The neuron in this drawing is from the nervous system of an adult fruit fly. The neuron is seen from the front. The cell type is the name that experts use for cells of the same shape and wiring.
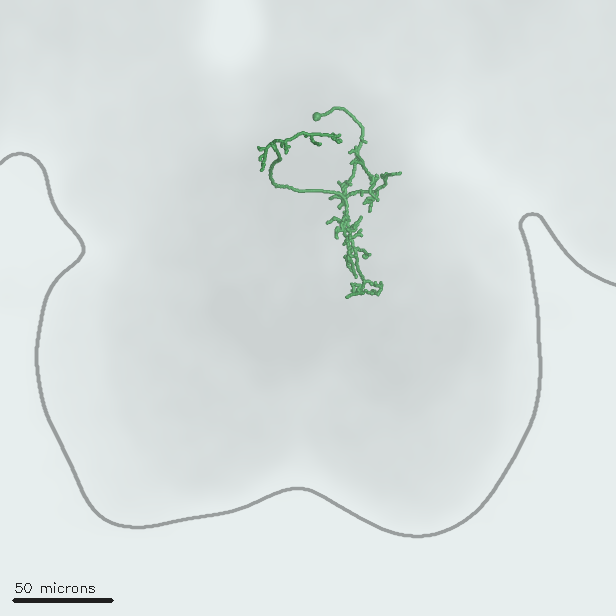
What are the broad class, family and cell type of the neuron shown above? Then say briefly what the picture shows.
This is a nerve-cord intrinsic neuron. Its family is hemilineage 19B. The cell type is IN19B094. The cell body is at the top of the picture. By the scale bar it is about 95 microns tall in this view.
